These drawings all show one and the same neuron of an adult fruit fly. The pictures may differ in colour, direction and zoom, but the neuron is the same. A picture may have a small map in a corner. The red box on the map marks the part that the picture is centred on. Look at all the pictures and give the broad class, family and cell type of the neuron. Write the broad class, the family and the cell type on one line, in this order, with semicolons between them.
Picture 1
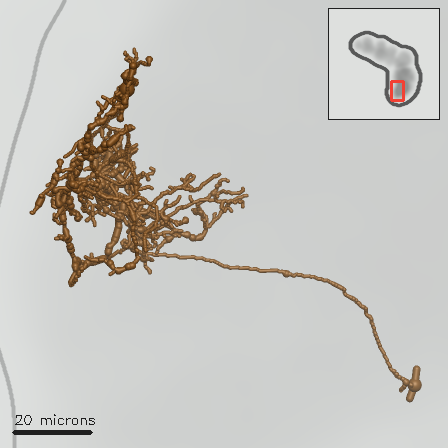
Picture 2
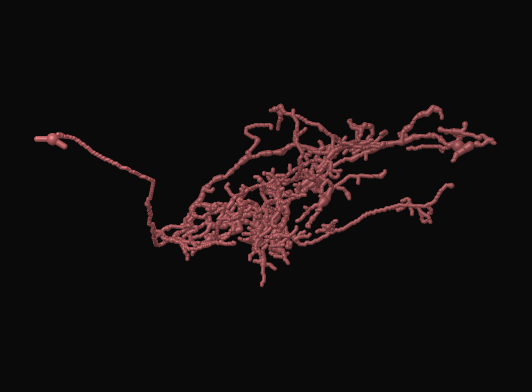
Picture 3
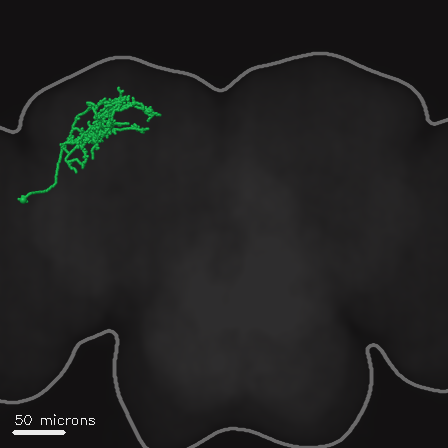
central-brain intrinsic neuron; hemilineage SLPpl3; LHAV3p1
